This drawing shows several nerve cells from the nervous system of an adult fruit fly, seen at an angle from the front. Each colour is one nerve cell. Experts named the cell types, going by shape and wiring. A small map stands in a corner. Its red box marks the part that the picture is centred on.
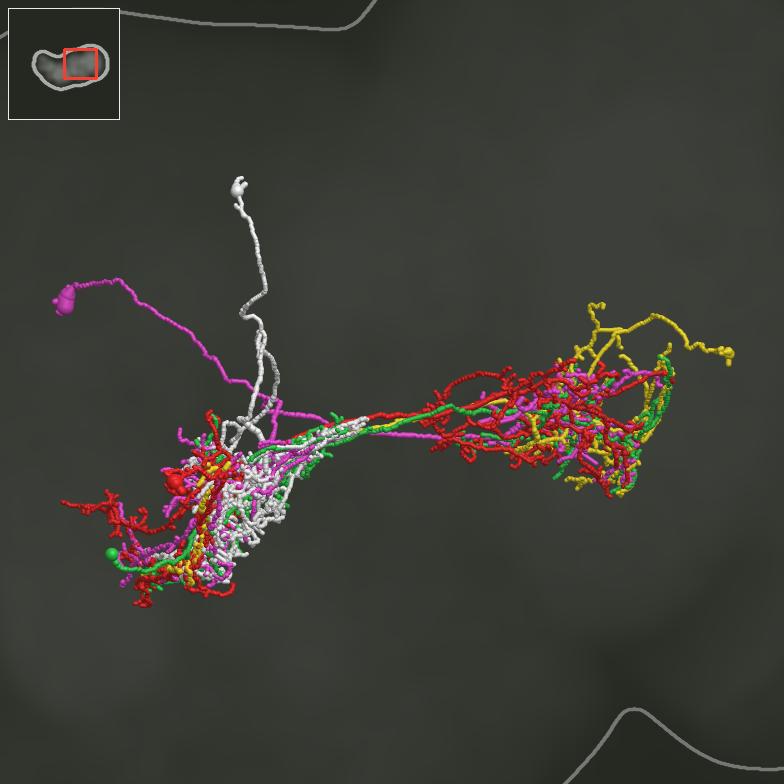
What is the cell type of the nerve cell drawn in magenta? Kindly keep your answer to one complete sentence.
The nerve cell is categorized under cell type LAL153.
